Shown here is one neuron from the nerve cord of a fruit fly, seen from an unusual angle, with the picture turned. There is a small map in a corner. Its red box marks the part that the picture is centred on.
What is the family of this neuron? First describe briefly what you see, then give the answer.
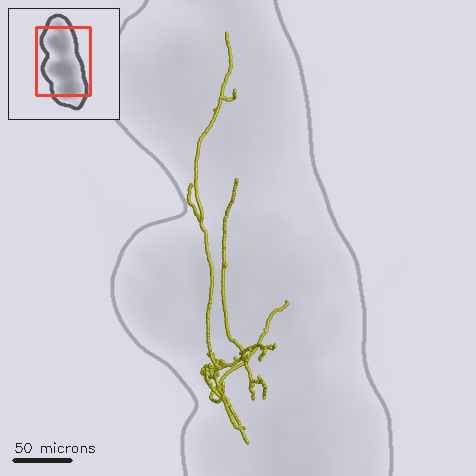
No cell body is drawn. By the scale bar it is about 350 microns tall in this view. It is a sensory neuron entering the nerve cord. The name of its family is class mechanosensory tactile.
